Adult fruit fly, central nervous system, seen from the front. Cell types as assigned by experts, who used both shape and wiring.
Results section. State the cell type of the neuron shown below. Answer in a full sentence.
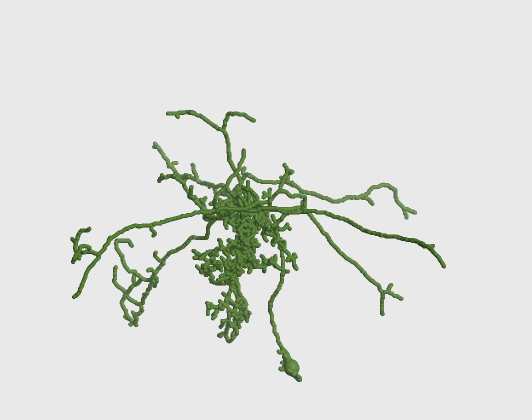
The cell type is IN06B028.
